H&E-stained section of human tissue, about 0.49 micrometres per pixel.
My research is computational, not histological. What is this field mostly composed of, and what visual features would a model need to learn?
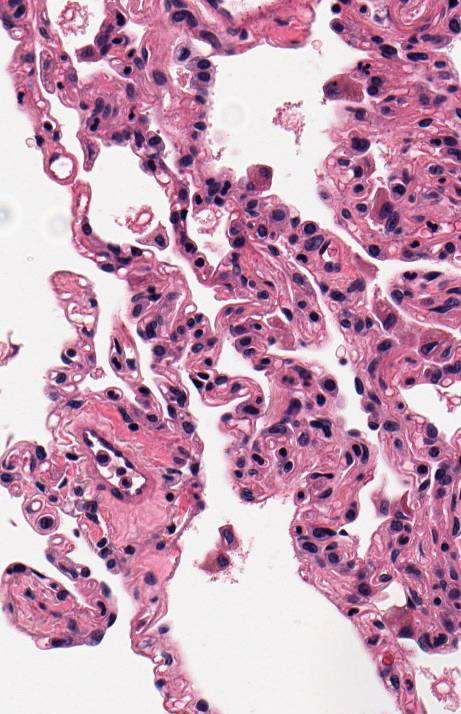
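I'd call this alveolus. What tips it, I think, is that the spaces are mostly clear, with just a few detached cells and small wisps of debris.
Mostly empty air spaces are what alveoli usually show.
The lining cells, as I see them, carry dark, round to oval nuclei and a little pink cytoplasm. Pink fibrous tissue with scattered spindle-shaped nuclei fills the cores of the walls. Lower left, there's a small vessel, narrow slit-like lumen, thick pink wall.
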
